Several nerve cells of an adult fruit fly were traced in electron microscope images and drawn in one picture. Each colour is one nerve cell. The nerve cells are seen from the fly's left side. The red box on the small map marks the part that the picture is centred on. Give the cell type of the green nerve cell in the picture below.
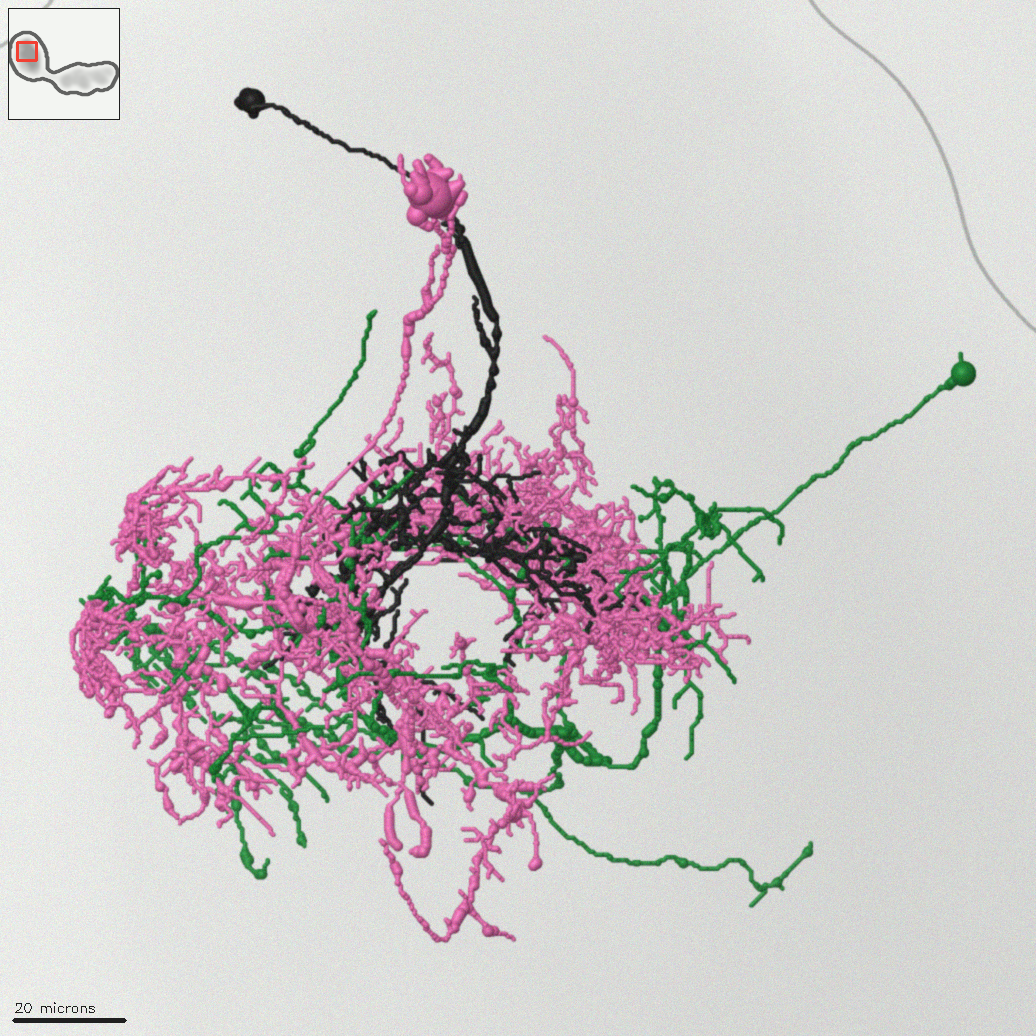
AVLP579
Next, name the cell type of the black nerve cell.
PVLP004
